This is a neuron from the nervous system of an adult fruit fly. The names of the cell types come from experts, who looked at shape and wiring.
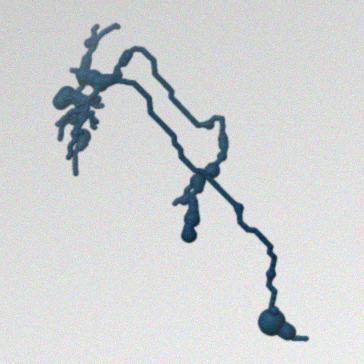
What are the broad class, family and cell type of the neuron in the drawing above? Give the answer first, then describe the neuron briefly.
Its broad class is optic-lobe intrinsic neuron. The family is T. Its cell type is T5d. The cell body is at the lower right of the picture. In this view it is taller than it is wide.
